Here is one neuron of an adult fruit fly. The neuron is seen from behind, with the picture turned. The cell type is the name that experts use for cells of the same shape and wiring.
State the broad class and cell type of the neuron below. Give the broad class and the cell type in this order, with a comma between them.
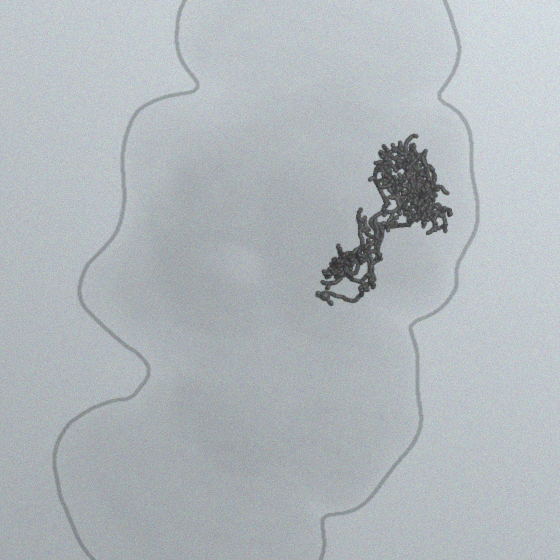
central-brain intrinsic neuron, SLP216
